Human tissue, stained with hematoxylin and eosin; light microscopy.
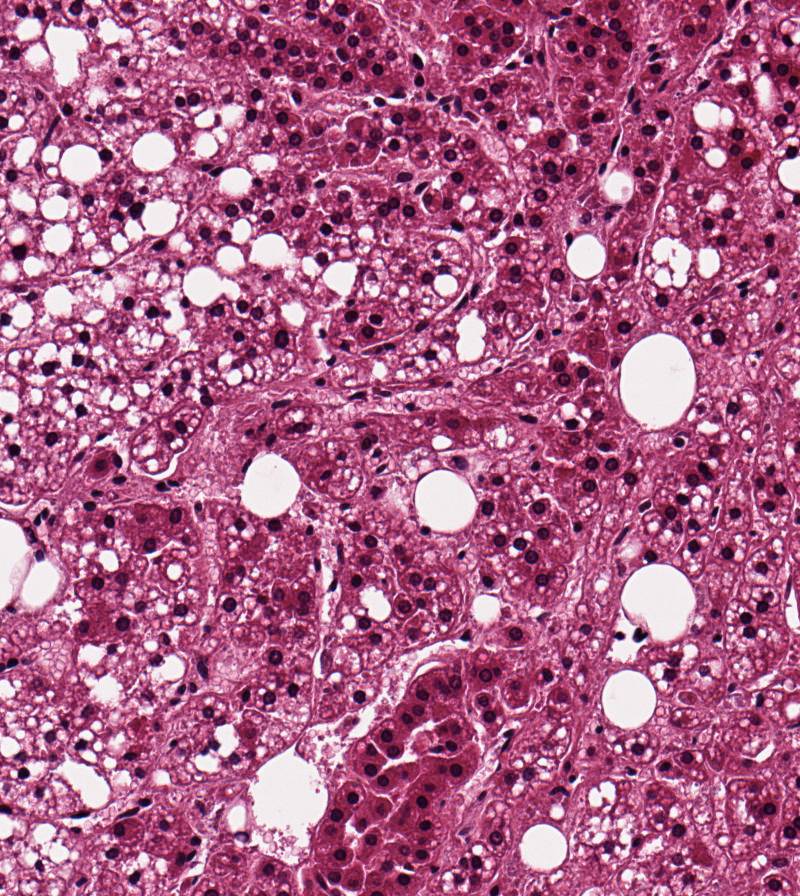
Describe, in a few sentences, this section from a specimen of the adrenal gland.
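Large polygonal cells in closely packed groups fill the whole section, without glands or epithelium-lined lumina. Some groups, such as the lower centre cluster, have dense deep-pink granular cytoplasm without vacuoles. Most cells have one round dark central nucleus. Thin pink strands bearing elongated dark nuclei run between the groups, one crossing mid-field left to right.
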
